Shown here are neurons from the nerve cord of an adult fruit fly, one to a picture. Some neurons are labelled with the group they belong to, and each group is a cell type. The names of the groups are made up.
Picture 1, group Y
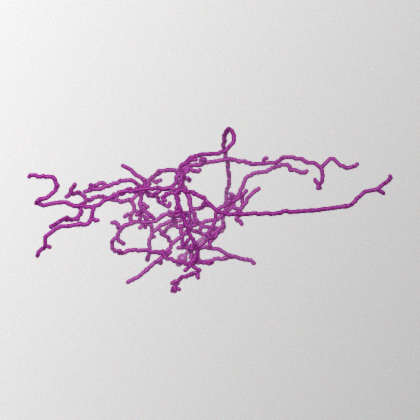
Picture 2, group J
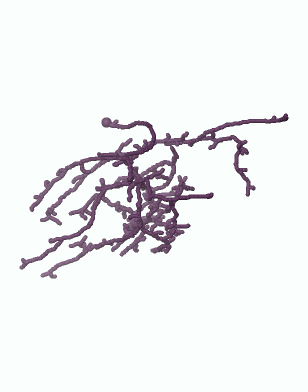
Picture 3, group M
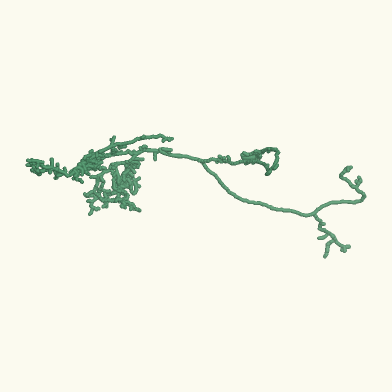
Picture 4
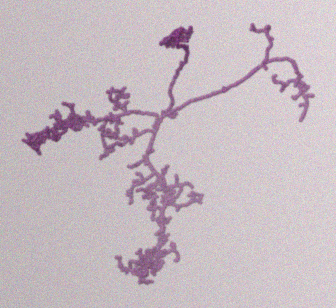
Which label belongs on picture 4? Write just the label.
group M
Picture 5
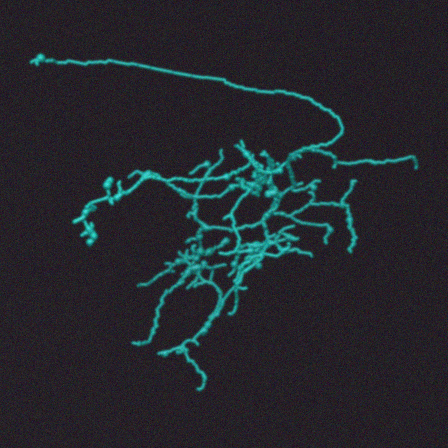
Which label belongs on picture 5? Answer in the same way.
group Y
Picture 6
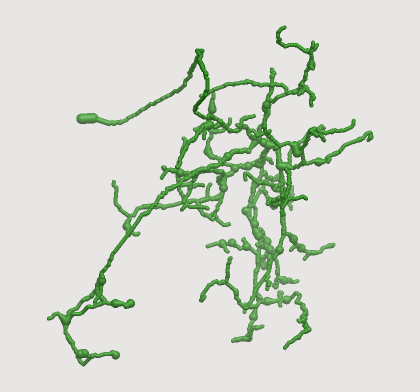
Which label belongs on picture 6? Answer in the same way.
group Y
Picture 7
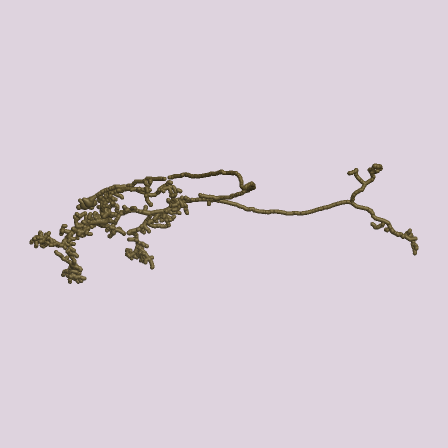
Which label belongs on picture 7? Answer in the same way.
group M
